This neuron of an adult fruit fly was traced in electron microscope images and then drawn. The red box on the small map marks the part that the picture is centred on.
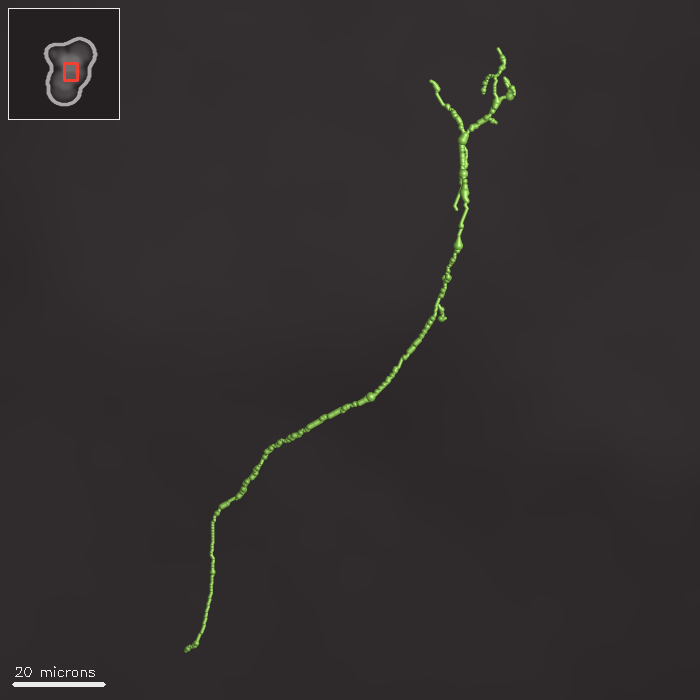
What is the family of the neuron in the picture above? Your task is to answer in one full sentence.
Regarding family, this neuron is class gustatory.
